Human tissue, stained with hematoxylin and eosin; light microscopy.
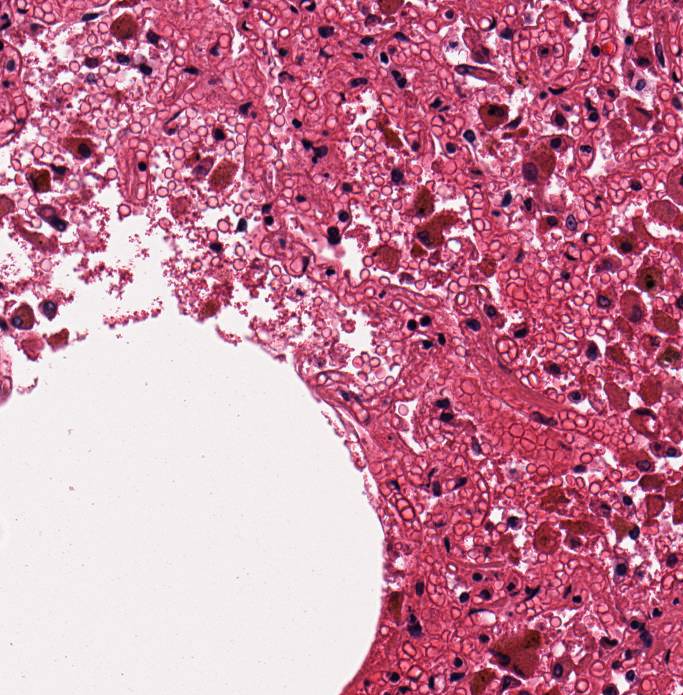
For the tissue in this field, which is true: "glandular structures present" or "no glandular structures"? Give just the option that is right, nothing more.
No glandular structures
